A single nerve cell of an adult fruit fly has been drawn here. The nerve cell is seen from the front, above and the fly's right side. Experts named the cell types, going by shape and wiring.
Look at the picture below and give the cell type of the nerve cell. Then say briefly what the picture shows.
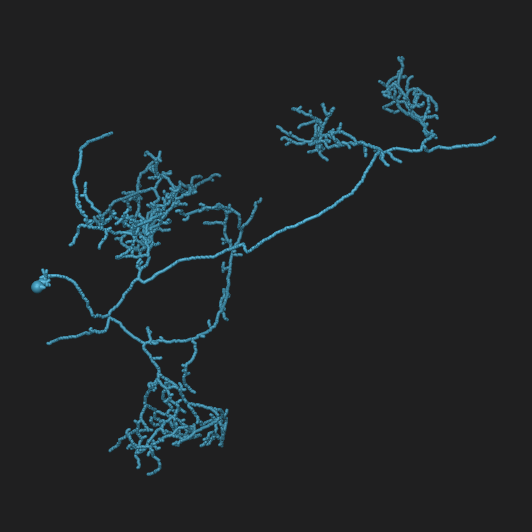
Its cell type is AVLP075. Its broad class is central-brain intrinsic neuron. The cell body is on the left of the picture. Dozens of branch ends can be seen.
